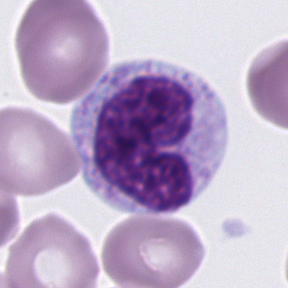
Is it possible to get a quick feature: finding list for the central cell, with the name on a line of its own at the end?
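Nucleus: kidney-shaped, notch on the right
Cytoplasm: pale greyish-blue
Granules: fine, purplish, scattered throughout
Vacuoles: none to be seen
Name: band neutrophil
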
